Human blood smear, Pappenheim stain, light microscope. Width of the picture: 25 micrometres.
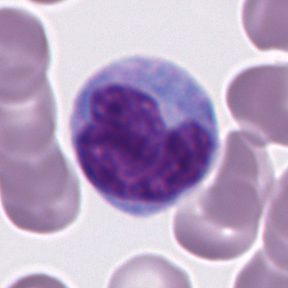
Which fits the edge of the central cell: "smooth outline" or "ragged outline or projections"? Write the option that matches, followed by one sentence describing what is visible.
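Smooth outline. The cell outline is round and smooth.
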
